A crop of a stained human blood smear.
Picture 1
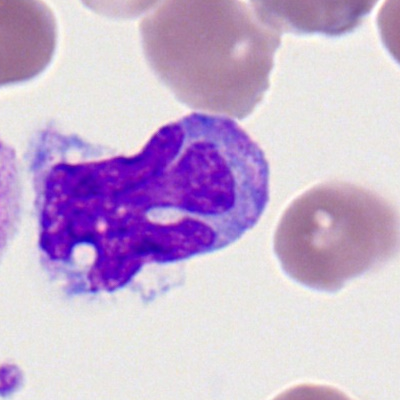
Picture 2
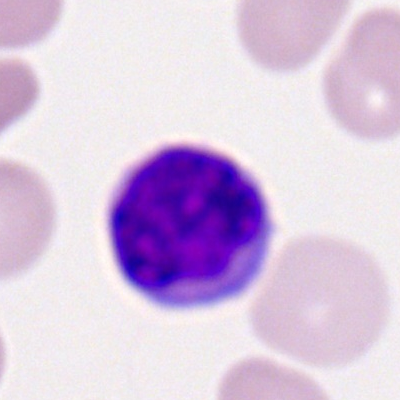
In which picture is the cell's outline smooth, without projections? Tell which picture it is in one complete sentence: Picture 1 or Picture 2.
Picture 2 is where the cell's outline is smooth.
